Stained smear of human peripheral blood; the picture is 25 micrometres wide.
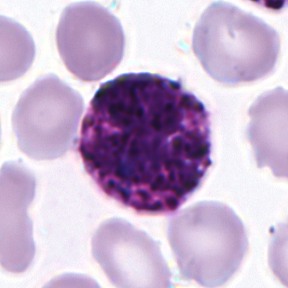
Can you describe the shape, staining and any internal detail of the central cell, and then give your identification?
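A round outline, I'd say. The granules cover the nucleus, so I can't trace its shape, and they run right out to the cell's edge. Between them the background looks pinkish-violet. So this one is a basophil.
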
